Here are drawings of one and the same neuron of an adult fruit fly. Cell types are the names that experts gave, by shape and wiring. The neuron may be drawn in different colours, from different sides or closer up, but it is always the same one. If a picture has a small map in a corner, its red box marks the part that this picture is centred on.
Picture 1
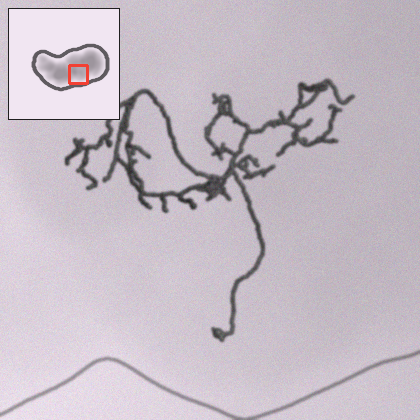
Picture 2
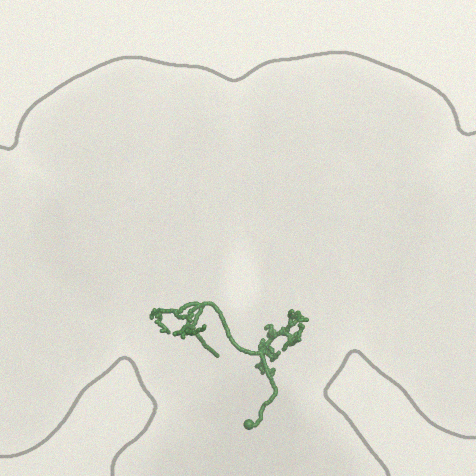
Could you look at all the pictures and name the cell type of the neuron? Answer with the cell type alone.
GNG454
